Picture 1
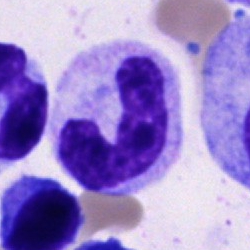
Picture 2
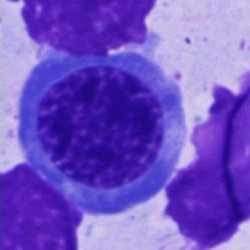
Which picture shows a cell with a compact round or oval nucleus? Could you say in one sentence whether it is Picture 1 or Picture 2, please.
It is the cell in Picture 2 whose nucleus forms one compact round or oval mass.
